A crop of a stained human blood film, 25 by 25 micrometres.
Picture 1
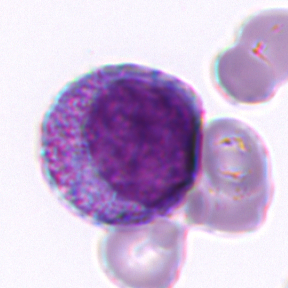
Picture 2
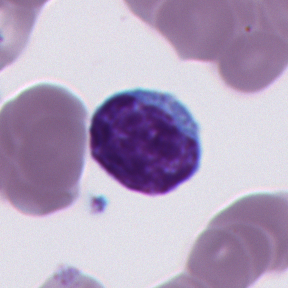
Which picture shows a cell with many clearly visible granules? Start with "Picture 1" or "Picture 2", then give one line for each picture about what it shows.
Picture 1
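What picture 1 shows: The cytoplasm is densely filled with fine reddish-purple granules.
What picture 2 shows: The cytoplasm shows no distinct granules.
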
